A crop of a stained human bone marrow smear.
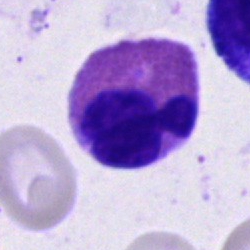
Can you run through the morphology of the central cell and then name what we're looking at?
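Smooth, roughly rounded outline here, no surface projections. Its nucleus sits in the lower half, and a notch splits it into a bigger left lobe and a smaller right one. No nucleoli to be seen. That's an eosinophil.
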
